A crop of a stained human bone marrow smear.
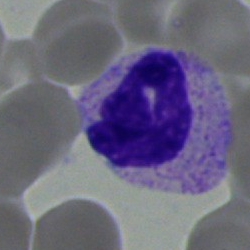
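Band neutrophil, the central cell in this stained human bone marrow smear. Outline: roughly oval, with a smooth edge. Nucleus: off-centre toward the left side of the cell, indented, and holding a small pale slit near its top. Cytoplasm: pale lilac.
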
